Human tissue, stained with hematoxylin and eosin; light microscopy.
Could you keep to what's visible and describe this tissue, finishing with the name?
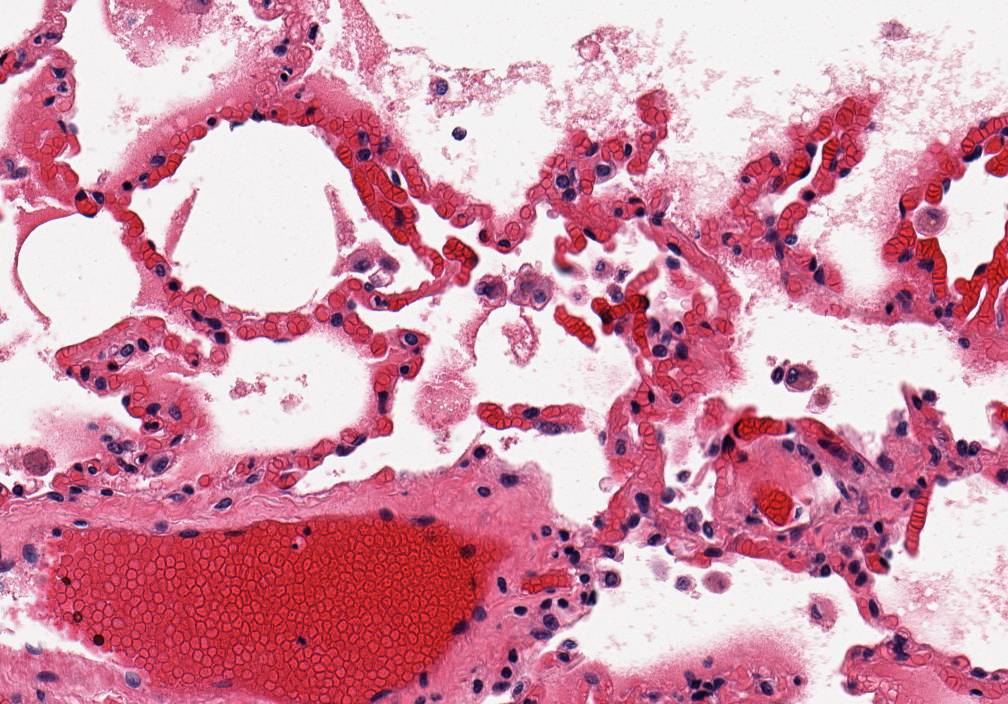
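Septal capillaries are distended with red blood cells in beaded rows; a large lower-left vessel is tightly packed with them. A few large rounded cells with ample pale cytoplasm lie free in open spaces near the centre. Septal nuclei: small, dark, round to oval. Tissue: lung.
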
